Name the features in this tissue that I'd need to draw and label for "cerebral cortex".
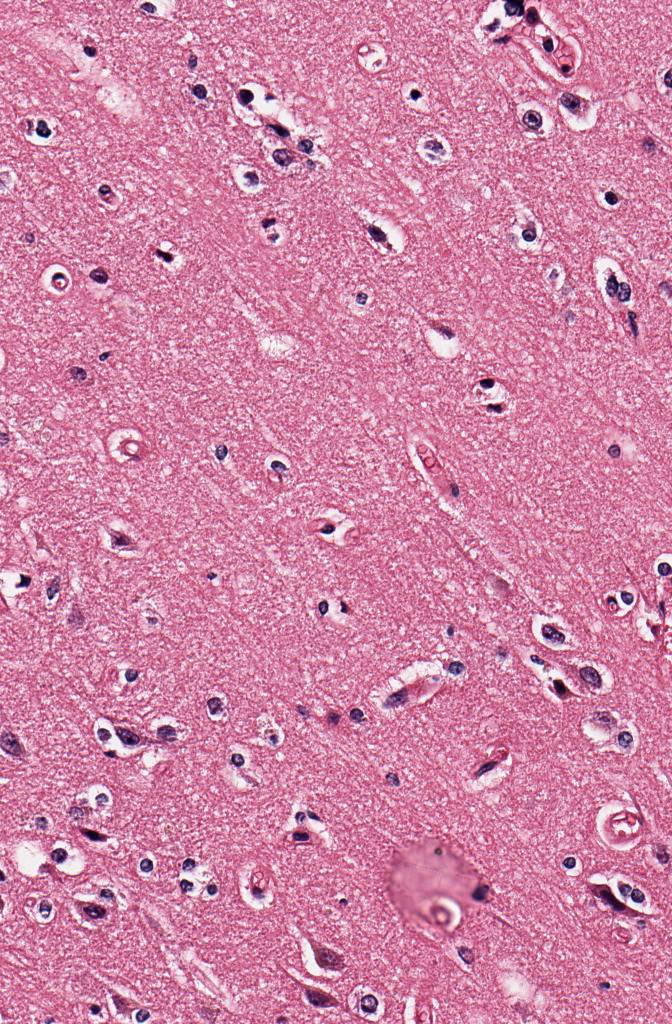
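In this cerebral cortex, start with the background: the whole field is a fine pink matrix, finely granular to fibrillary, with cells scattered through it and no epithelium or glands. You won't find fat cells or any large open lumens either.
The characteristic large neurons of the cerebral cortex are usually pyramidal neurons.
Most cells here, though, have small, round, dark-staining nuclei with little visible cytoplasm, so they don't match those large pyramidal neurons.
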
